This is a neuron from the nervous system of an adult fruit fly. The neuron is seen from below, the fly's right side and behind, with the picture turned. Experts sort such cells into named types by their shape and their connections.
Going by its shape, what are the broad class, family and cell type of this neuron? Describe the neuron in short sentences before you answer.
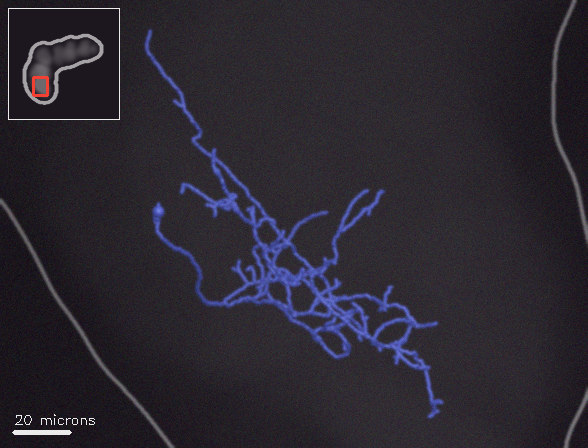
The cell body can be seen on the left of the picture. From top to bottom in the picture it spans about 140 microns. The picture shows dozens of branch ends. Its broad class is central-brain intrinsic neuron. Its family is hemilineage VLPl&p2_lateral. The cell type is LHAV1a3.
